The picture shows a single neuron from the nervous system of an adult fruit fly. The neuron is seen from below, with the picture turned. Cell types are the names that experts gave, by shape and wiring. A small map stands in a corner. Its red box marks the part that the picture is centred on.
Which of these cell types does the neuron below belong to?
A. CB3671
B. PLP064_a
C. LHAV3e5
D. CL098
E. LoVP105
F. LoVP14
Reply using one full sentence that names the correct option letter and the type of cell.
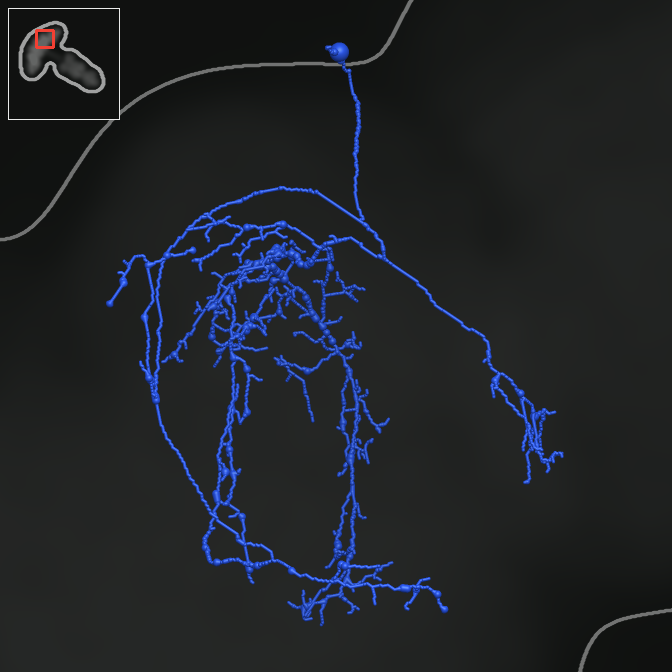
Under cell type, the neuron is listed as CB3671, option A.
